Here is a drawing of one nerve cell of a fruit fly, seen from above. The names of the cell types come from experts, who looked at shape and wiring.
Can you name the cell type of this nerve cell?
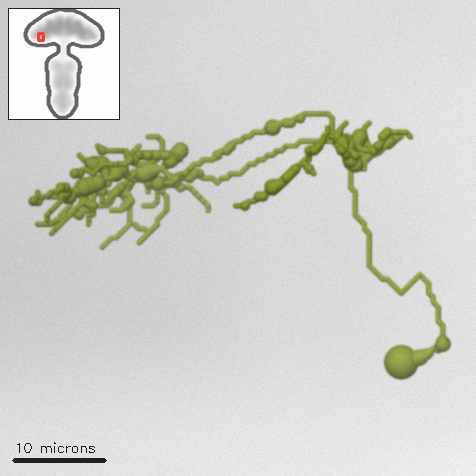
T4a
